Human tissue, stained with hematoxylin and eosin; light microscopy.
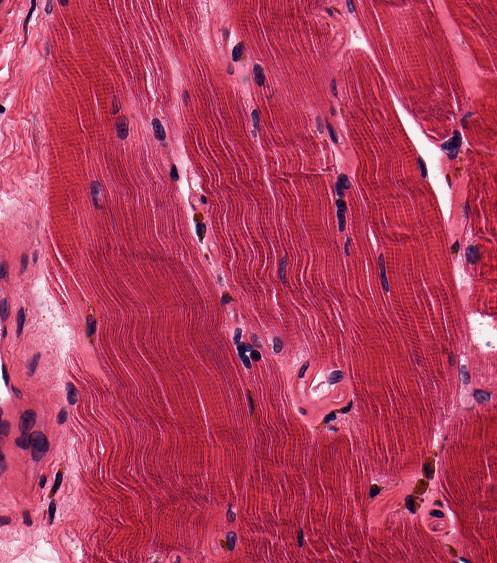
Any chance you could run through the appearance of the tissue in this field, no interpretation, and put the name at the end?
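Long, strongly eosinophilic fibres fill the field, running roughly top to bottom with a slight diagonal tilt. Fine transverse cross-striations show clearly across them. Between fibres in the lower middle is a small vessel, its open lumen lined by a few nuclei. Paler, loosely arranged connective tissue with scattered nuclei runs along the left edge. It's skeletal muscle.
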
